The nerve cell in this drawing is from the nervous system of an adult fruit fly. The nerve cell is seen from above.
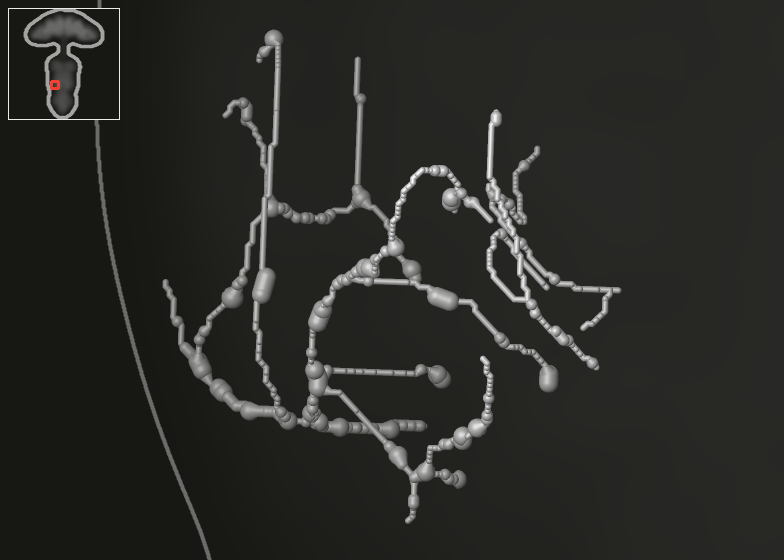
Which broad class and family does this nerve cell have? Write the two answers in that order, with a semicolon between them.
nerve-cord intrinsic neuron; hemilineage 04B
